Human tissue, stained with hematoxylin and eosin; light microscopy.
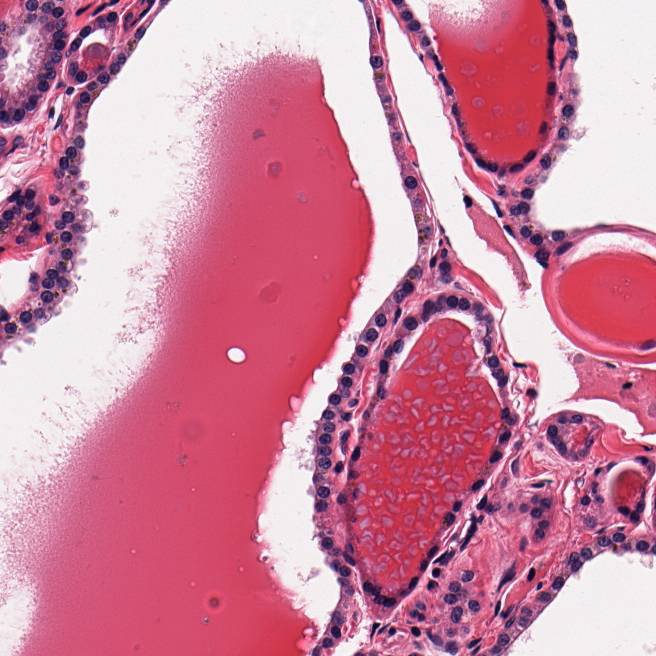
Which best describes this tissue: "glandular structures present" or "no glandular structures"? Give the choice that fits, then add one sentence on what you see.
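Glandular structures present. A large mass of homogeneous pink material fills most of the left and centre of the field, with smaller rounded follicles along the right side.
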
